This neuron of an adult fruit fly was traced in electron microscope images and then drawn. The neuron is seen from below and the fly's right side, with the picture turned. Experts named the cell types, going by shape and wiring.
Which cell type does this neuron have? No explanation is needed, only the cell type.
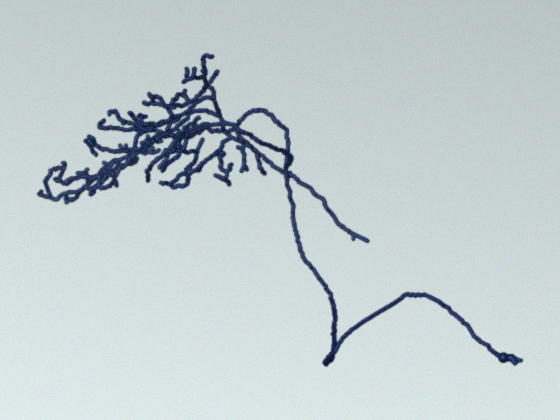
FB1F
